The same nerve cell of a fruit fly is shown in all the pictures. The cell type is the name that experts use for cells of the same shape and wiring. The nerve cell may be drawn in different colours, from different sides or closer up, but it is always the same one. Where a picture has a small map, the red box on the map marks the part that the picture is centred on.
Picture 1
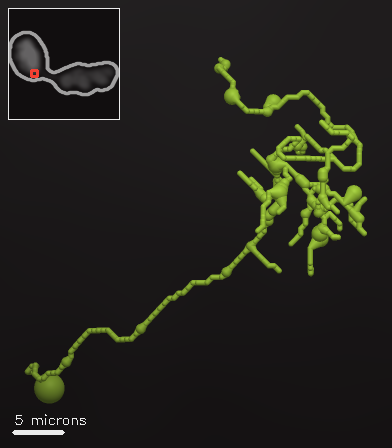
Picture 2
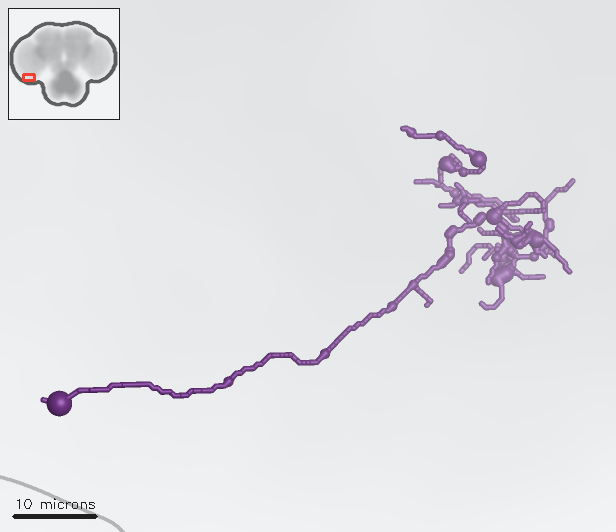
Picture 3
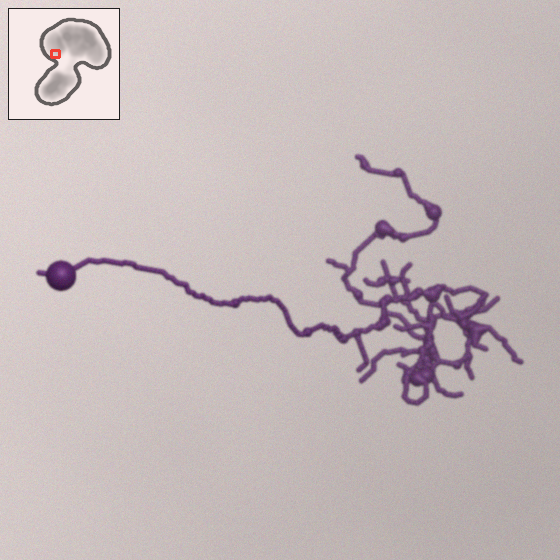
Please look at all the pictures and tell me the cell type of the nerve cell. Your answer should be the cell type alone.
Cm1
